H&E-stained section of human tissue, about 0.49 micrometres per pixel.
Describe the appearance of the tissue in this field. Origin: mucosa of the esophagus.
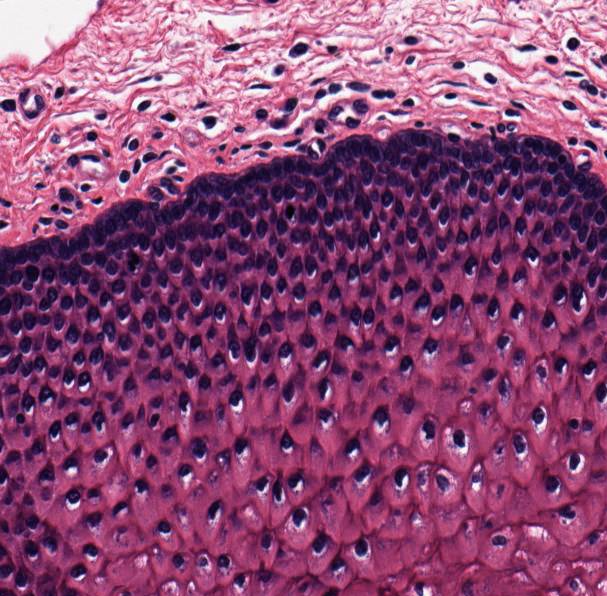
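Gently undulating epithelial border, no deep rete ridges. Along the connective tissue, basal cells form a dark purple band of crowded nuclei. Epithelial cells enlarge toward the bottom of the field, with more pink cytoplasm. Many nuclei in the lower epithelium sit within clear halos.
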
